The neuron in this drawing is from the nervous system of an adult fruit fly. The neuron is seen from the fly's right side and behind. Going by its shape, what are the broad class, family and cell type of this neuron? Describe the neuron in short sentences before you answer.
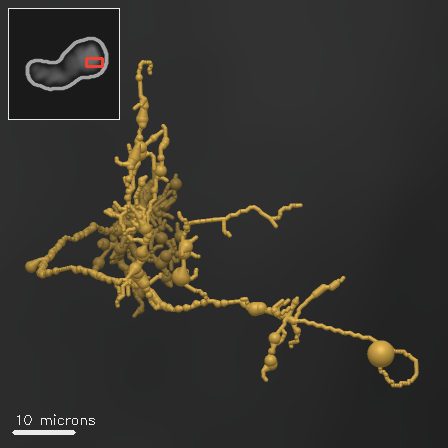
The cell body can be seen at the lower right of the picture. By the scale bar it is about 65 microns wide in this view. Dozens of branch ends can be seen. It is an optic-lobe intrinsic neuron. The family is TmY. Its cell type is TmY21.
